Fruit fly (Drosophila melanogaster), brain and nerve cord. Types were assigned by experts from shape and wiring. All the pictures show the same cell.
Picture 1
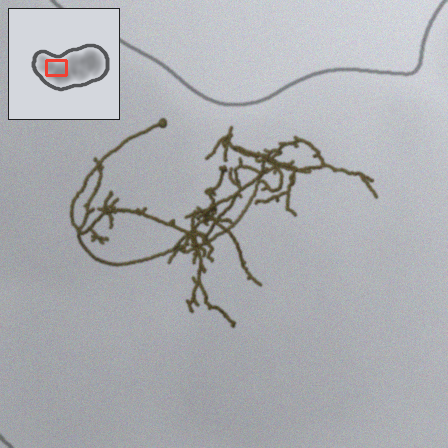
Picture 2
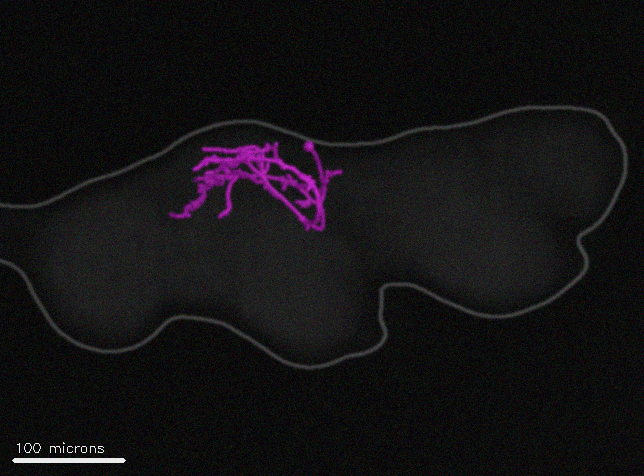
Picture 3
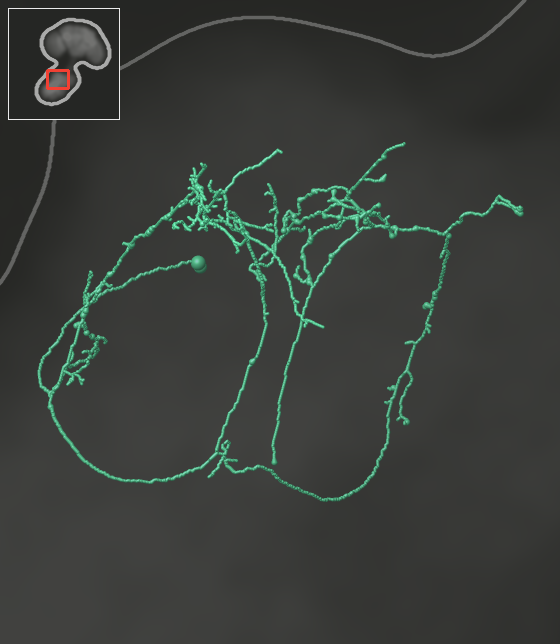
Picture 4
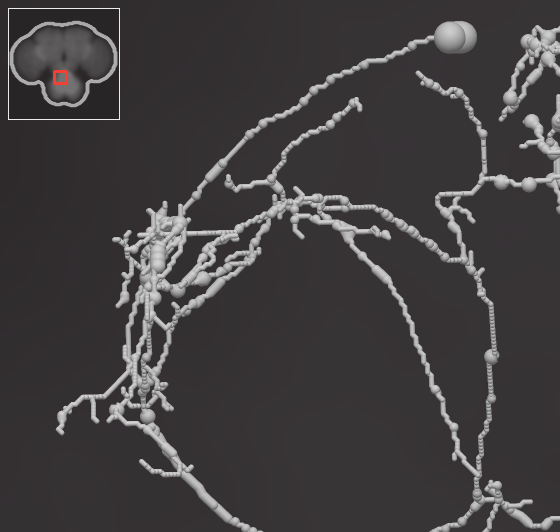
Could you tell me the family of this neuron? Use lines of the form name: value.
family: hemilineage 19B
